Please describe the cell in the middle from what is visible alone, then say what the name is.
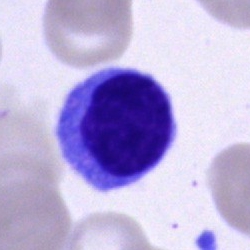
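Taking each feature in turn, the outline is roughly round, with a smooth edge. Next, the nucleus sits off-centre, toward the right side of the cell. The cytoplasm forms a crescent that is widest on the left side. Its colour is blue. Last, the name: this cell is a lymphocyte.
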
